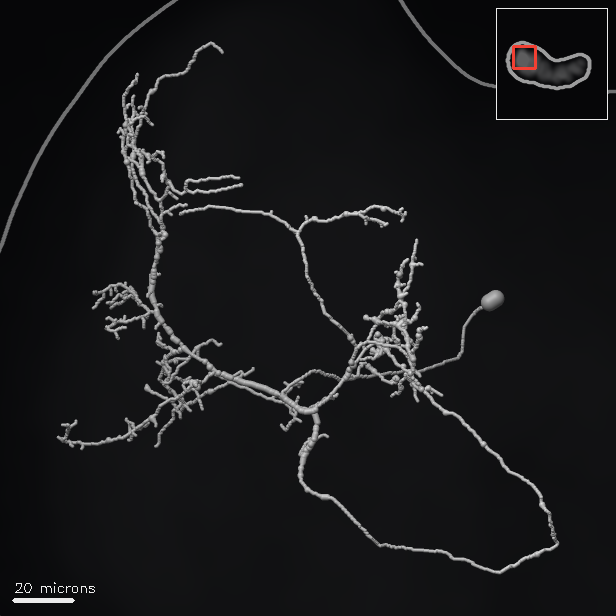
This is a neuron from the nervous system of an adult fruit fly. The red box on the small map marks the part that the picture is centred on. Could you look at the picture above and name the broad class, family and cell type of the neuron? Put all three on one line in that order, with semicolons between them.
central-brain intrinsic neuron; hemilineage VLPl&p1_posterior; AVLP492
